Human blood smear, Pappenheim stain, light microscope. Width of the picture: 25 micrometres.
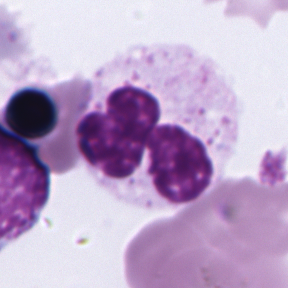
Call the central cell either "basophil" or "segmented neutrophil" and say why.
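The answer is segmented neutrophil, not basophil.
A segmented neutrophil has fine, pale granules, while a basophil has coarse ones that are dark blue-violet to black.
Here the granules are small, pinkish-violet and sparse, in abundant, very pale, almost colourless cytoplasm.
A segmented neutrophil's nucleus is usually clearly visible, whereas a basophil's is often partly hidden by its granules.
Here the nucleus shows toward the lower left, with dark purple, coarsely clumped chromatin and small paler spots.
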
